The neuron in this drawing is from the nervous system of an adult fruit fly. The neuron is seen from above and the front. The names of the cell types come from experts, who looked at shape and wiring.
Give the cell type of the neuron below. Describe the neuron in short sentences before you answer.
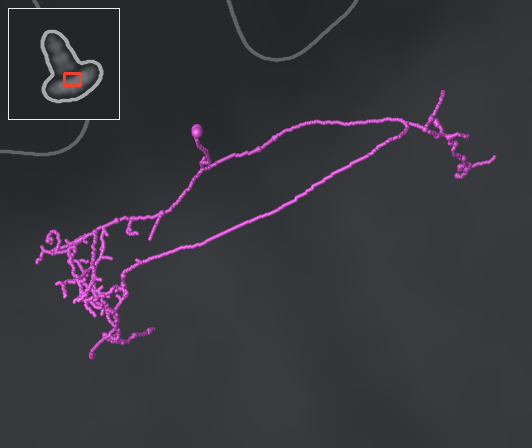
As drawn here it is wider than it is tall. It is a central-brain intrinsic neuron. It is of cell type CB4070.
